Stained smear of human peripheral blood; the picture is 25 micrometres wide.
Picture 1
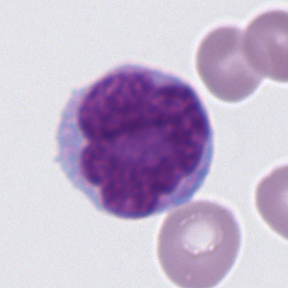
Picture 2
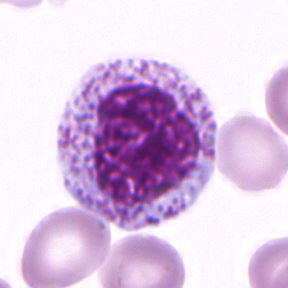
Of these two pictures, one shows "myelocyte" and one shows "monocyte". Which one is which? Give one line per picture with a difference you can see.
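Picture 1: monocyte. No distinct granules stand out in the cytoplasm.
Picture 2: myelocyte. The cytoplasm holds many dark purple granules.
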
